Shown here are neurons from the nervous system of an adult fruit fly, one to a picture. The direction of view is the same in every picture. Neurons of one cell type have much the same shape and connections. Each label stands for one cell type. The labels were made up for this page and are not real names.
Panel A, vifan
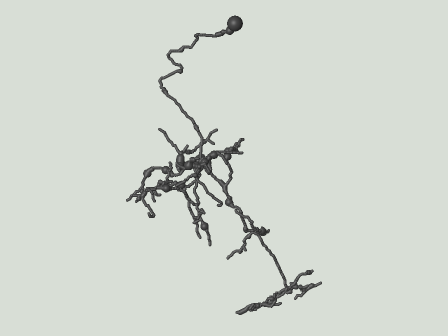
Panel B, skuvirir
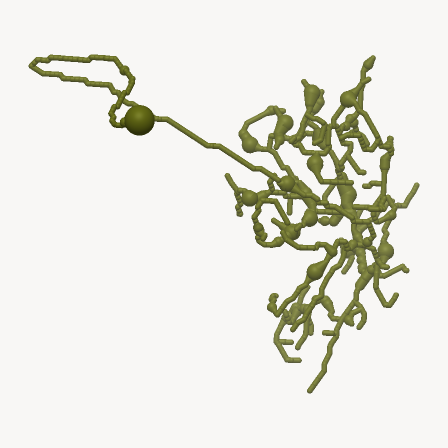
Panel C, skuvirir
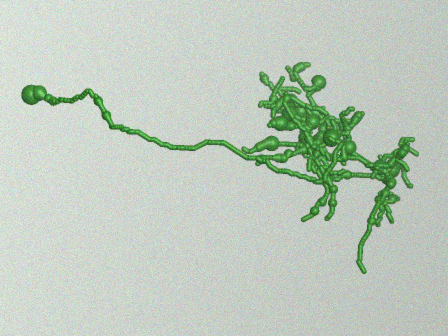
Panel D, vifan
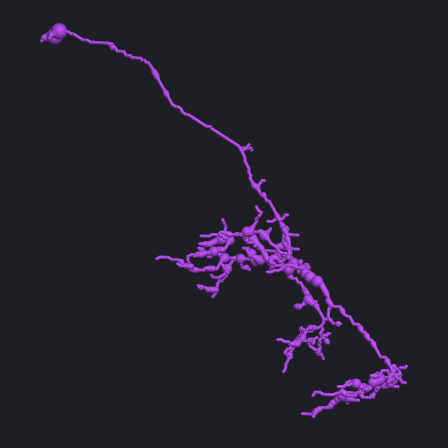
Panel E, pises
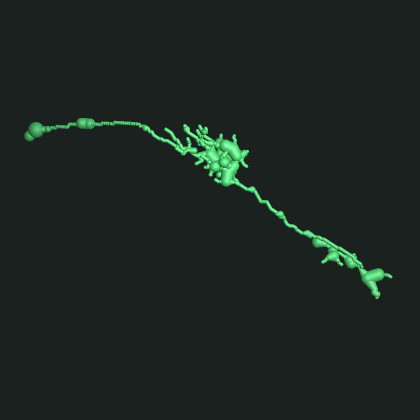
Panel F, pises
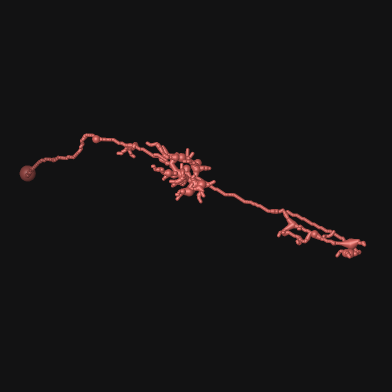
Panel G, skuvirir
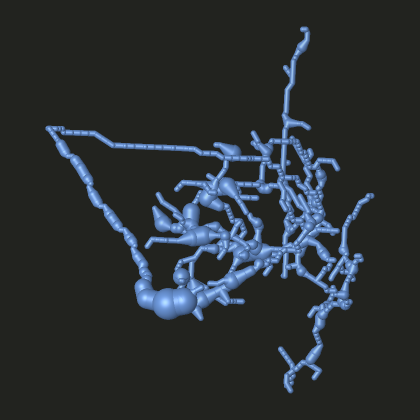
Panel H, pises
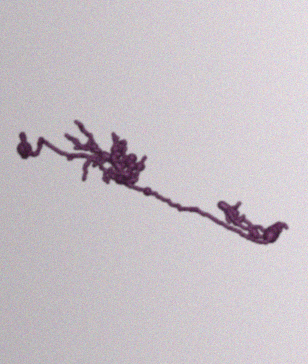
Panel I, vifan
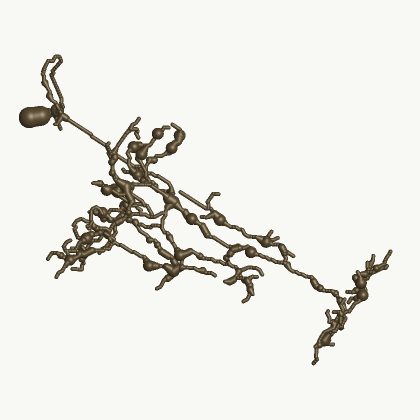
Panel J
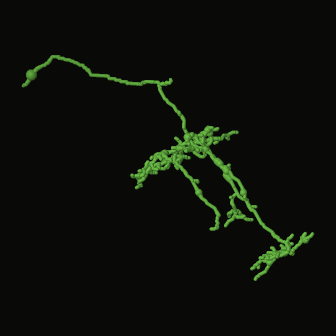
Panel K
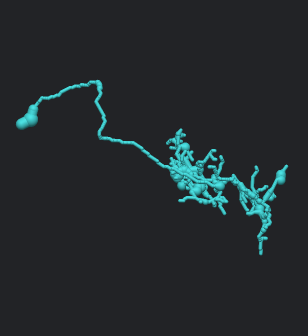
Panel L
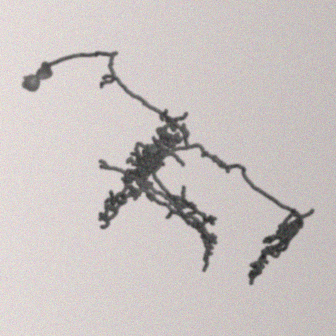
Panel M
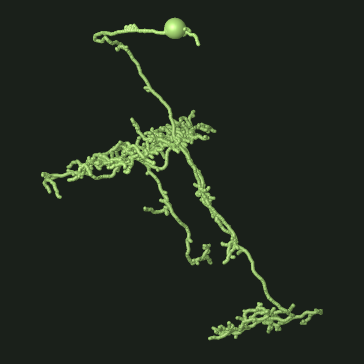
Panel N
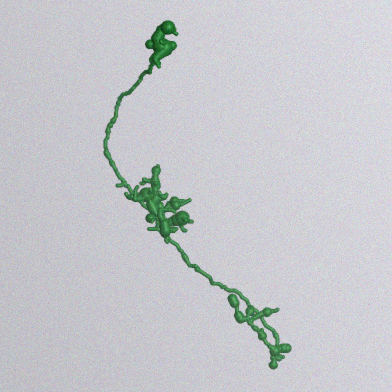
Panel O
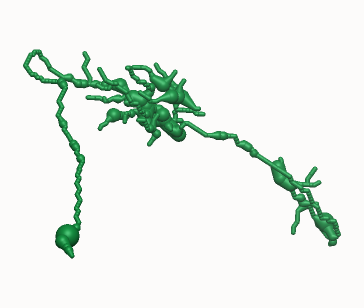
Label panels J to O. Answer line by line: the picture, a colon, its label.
J: vifan
K: skuvirir
L: vifan
M: vifan
N: pises
O: pises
